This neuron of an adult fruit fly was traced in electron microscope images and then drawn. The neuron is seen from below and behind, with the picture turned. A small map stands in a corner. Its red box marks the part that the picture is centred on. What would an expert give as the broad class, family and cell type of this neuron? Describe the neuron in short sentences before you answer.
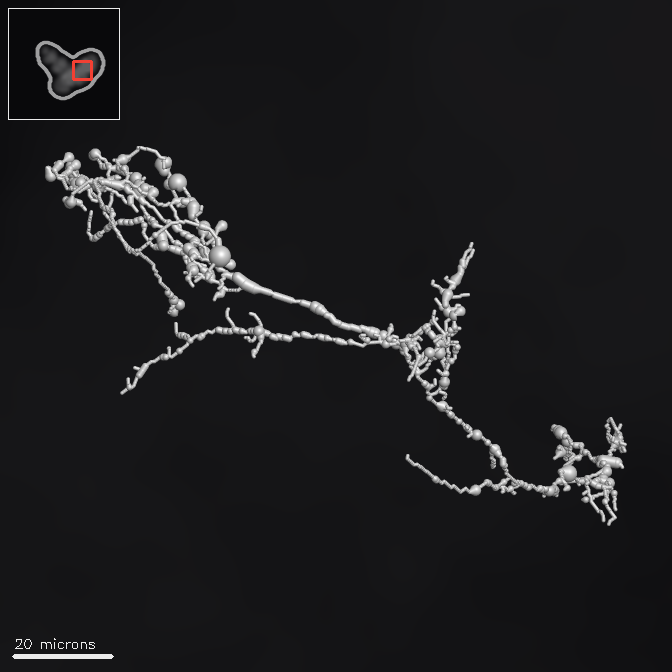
By the scale bar it is about 120 microns wide in this view. The picture shows dozens of branch ends. It is a central-brain intrinsic neuron. Its family is hemilineage DM4_ventral. The cell type is CB0380.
